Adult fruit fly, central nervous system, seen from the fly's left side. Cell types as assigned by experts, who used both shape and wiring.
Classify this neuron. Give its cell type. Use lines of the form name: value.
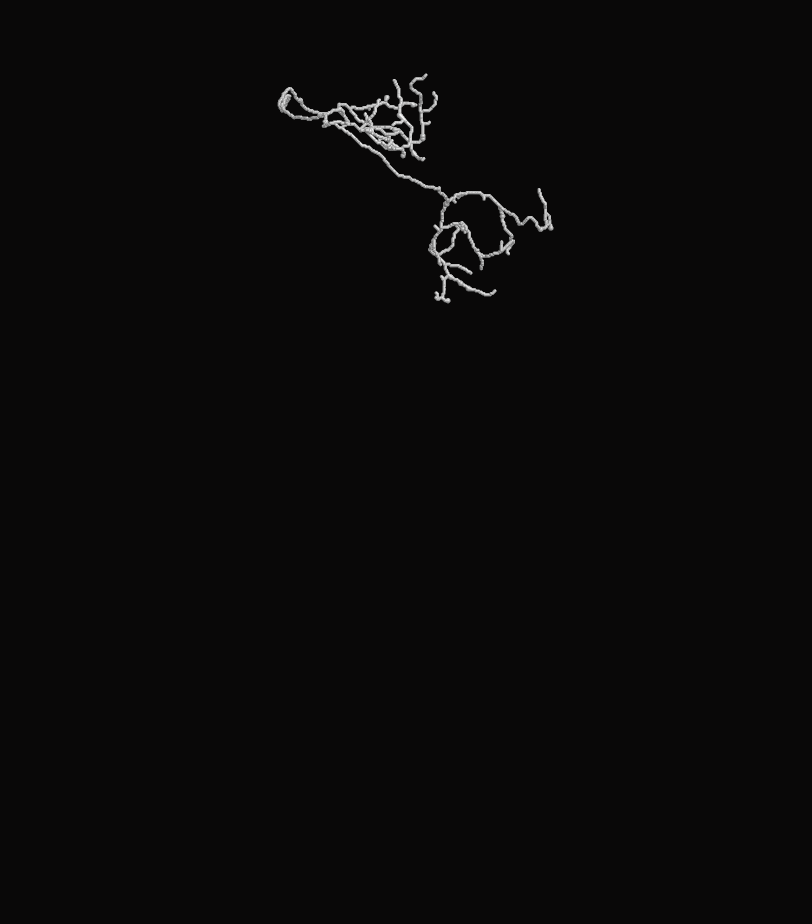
cell type: CB2892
